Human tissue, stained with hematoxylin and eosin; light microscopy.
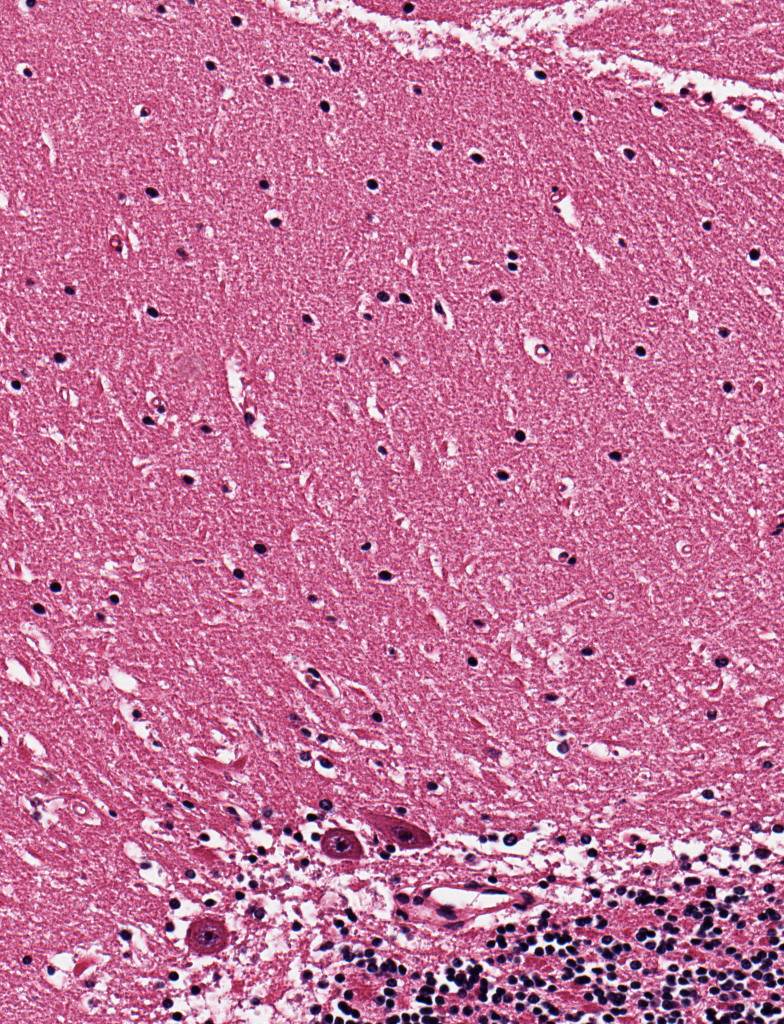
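Cerebellum. A wide, finely fibrillar, pale pink layer with few cells takes up the upper four-fifths of the field; the sparse nuclei in it look small, round and dark, with little visible cytoplasm. Near the bottom edge I count three large Purkinje cells with abundant pink cytoplasm, sitting right at the border between that pale layer and the dense nuclear band.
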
